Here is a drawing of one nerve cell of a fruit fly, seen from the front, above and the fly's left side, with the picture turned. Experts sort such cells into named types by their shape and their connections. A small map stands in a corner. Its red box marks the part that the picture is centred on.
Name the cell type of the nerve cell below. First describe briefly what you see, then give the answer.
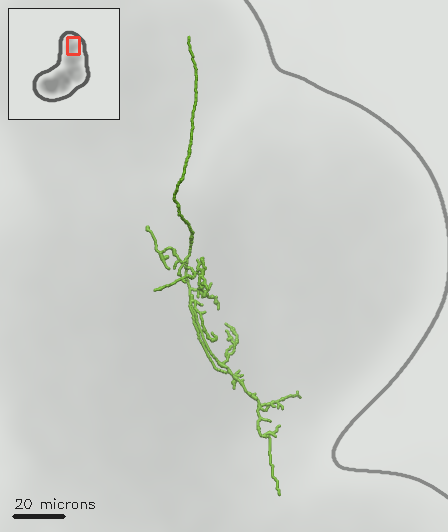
No cell body is drawn. By the scale bar it is about 190 microns tall in this view. Its broad class is sensory neuron entering the nerve cord. The cell type is SNch01.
